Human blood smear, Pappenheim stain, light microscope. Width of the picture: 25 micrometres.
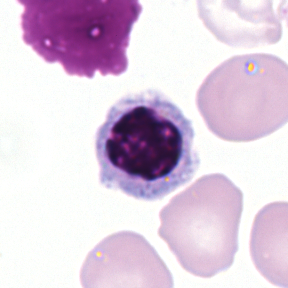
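Normoblast from a stained human peripheral blood smear. Its round nucleus, about 7 micrometres across, fills most of the cell and sits roughly in the centre. The chromatin is dark and coarsely clumped, with small lighter patches between the clumps. A narrow rim of pale greyish blue cytoplasm surrounds the nucleus on all sides.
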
